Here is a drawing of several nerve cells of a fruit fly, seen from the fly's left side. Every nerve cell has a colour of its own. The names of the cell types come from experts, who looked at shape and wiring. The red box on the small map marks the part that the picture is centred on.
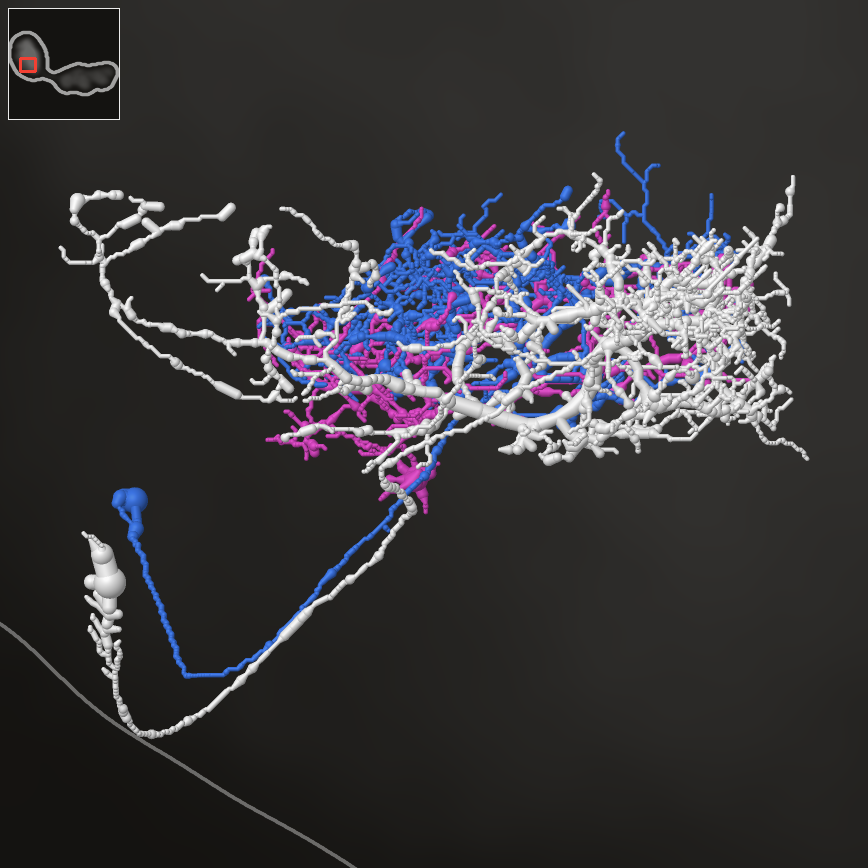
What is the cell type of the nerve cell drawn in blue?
AMMC028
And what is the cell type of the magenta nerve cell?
AMMC015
